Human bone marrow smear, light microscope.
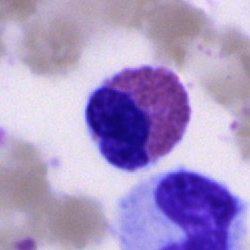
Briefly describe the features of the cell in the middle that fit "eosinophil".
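Cell: eosinophil. Outline roundish, edge smooth.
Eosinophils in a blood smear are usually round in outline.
Cytoplasm filled with pinkish-purple granules.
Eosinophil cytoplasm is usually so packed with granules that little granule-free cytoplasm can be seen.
Nucleus set against the left side of the cell; chromatin dark purple and dense.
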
